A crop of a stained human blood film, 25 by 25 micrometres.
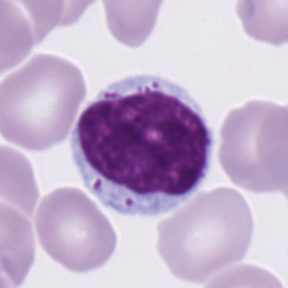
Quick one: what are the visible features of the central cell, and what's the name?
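Let me start with the outline: round and smooth, with no projections. The chromatin looks dark purple and coarsely clumped. In the cytoplasm I can pick out a few scattered reddish-purple granules, and I see no vacuoles there. The cell is a large granular lymphocyte.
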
